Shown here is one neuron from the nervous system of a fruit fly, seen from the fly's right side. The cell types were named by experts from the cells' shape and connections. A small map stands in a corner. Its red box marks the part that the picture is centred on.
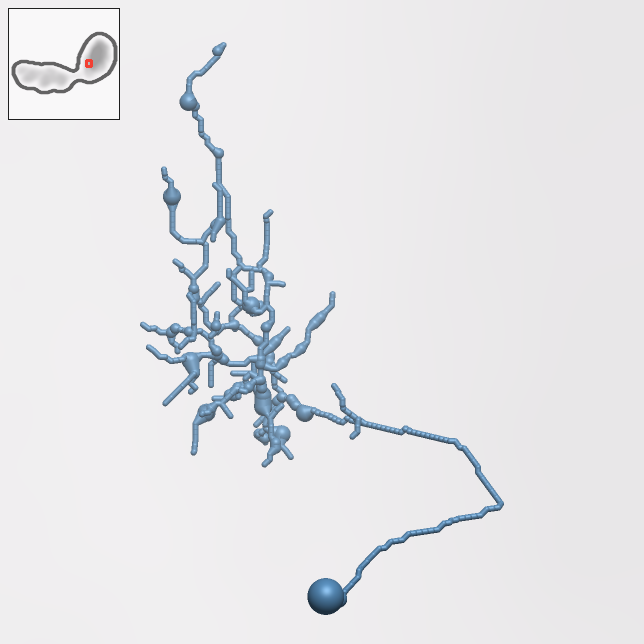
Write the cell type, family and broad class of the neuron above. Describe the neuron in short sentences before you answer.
The cell body can be seen at the bottom of the picture. The picture shows dozens of branch ends. Its cell type is Cm1. Its family is Cm. Its broad class is optic-lobe intrinsic neuron.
